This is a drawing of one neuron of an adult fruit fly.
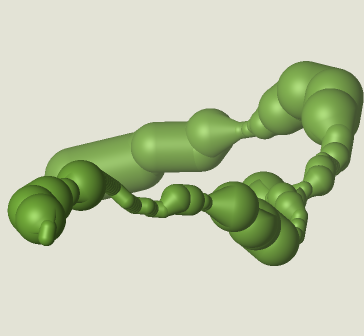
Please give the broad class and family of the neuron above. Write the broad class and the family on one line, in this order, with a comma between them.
photoreceptor or other optic-lobe sensory neuron, class visual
